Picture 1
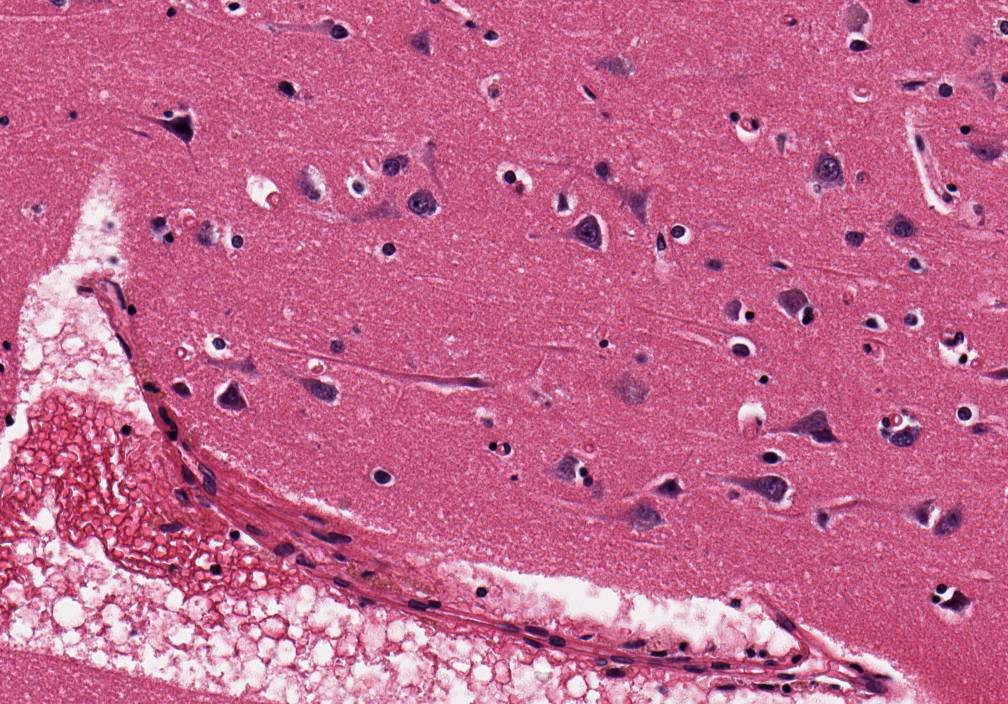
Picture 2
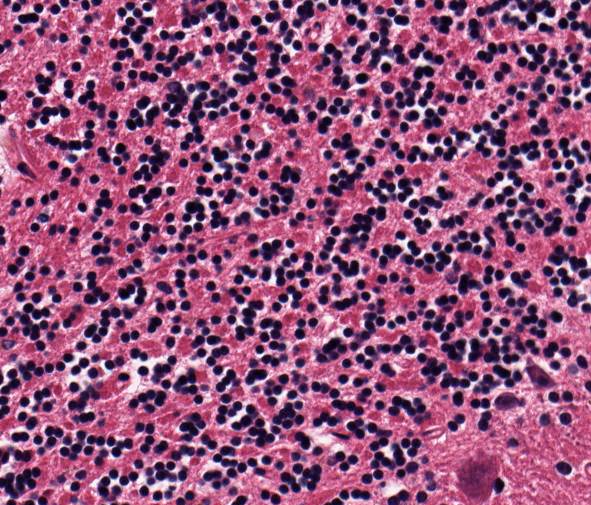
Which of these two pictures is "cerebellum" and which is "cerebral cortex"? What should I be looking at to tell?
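Cerebral cortex is shown in picture 1, cerebellum in picture 2. In the cerebral cortex, most of the field is finely granular pink neuropil with cells scattered singly and no epithelium or glands. Many small, round, dark-staining nuclei with little visible cytoplasm lie singly among the neurons, and thin pink processes run roughly horizontally through the middle of the field. In the cerebellum, uniform, round, deeply basophilic nuclei with scant visible cytoplasm are densely packed across most of the field. Its lower right corner has fewer nuclei and more pale pink fibrillary background, and a single large cell with abundant purple cytoplasm sits at the bottom edge, right of centre.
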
